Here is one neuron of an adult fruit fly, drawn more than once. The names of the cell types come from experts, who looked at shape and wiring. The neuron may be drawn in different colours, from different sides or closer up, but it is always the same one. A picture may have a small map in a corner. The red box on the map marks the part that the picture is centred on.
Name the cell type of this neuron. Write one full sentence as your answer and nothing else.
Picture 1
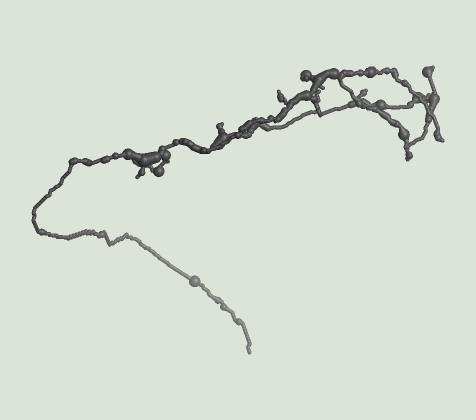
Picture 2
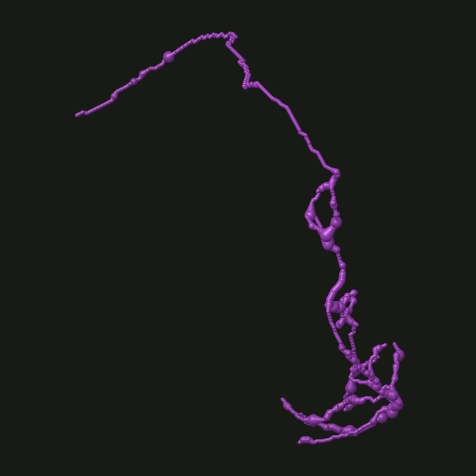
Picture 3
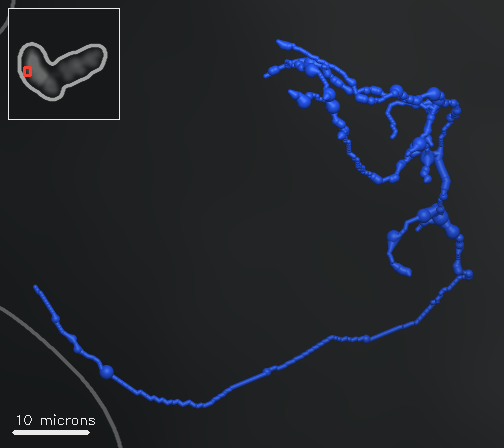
The cell type designation of this neuron is HRN_VP1d.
